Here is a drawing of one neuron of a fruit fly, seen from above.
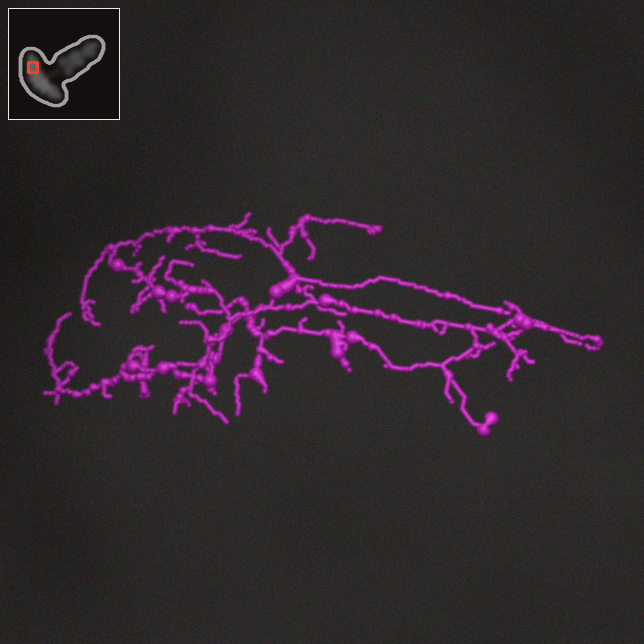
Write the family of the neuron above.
hemilineage LHd2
